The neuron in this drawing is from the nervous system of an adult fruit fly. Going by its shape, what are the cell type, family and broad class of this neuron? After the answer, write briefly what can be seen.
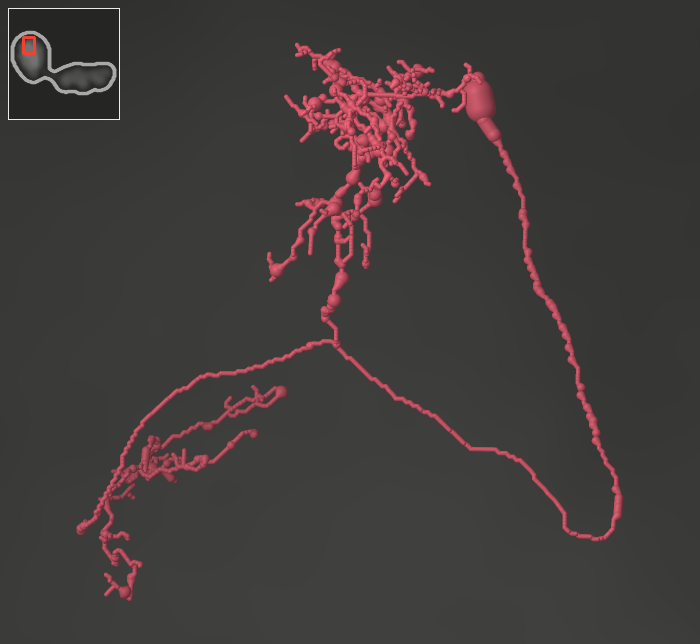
It is of cell type FB8F_b. The family is hemilineage SIPp1. It is a central-brain intrinsic neuron. Dozens of branch ends can be seen. In this view it is about as wide as it is tall.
